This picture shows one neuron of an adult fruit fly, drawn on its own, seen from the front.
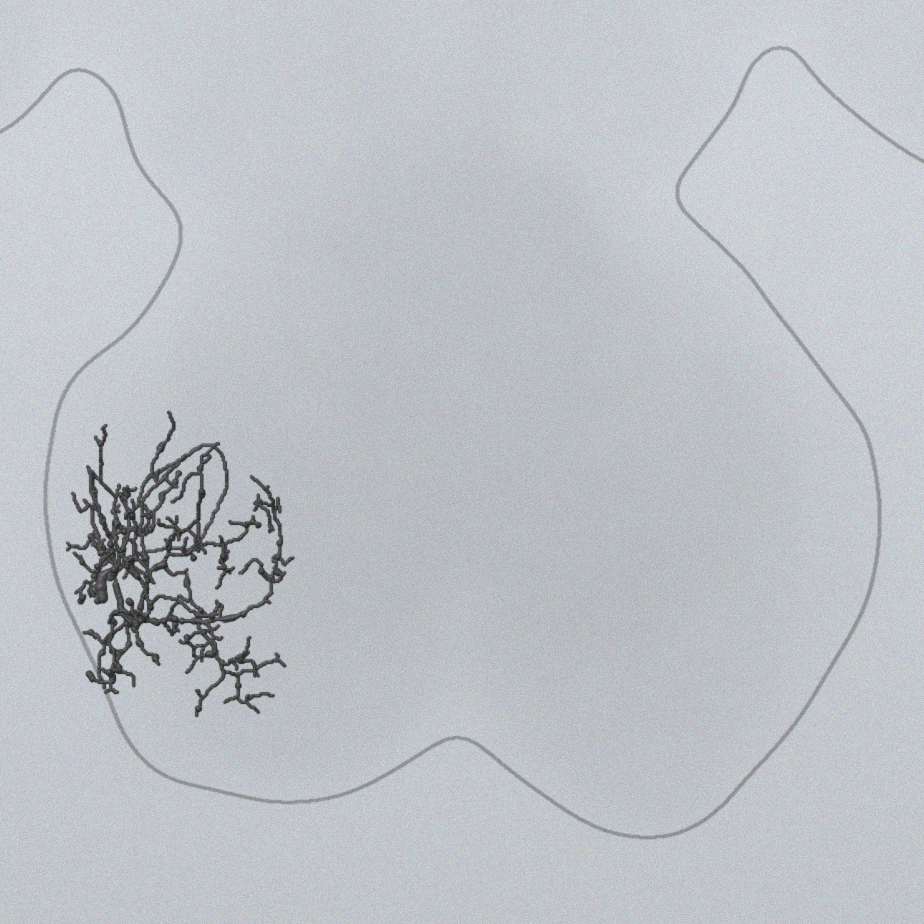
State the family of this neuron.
hemilineage 03A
